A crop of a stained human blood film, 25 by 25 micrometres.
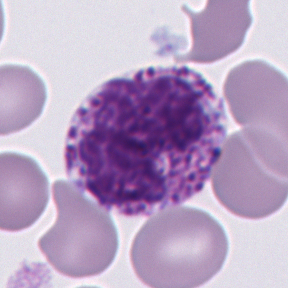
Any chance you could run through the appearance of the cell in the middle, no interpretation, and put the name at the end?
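Round outline here, with granules lying over the nucleus as well as the cytoplasm. Because they overlie it, you'll find the nuclear outline hard to trace. Between the granules the cytoplasm is pale pinkish-lilac. So that's a basophil.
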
